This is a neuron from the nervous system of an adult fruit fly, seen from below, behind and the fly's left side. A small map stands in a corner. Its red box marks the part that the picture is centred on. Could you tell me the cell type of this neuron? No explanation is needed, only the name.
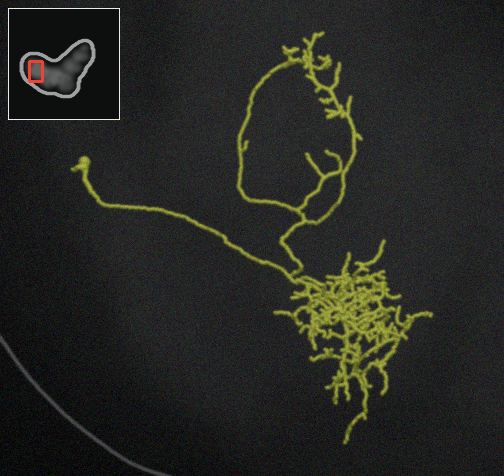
WED045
